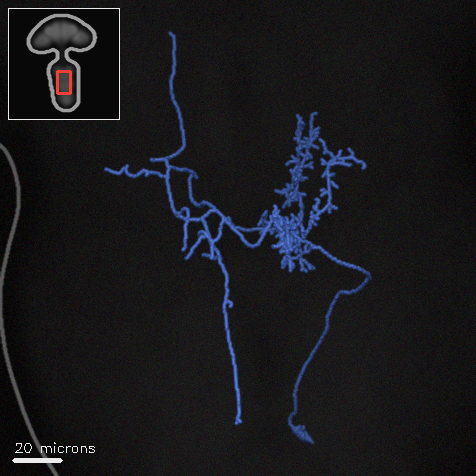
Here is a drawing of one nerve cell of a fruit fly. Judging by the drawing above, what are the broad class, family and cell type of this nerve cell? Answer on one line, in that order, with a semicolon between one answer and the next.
nerve-cord intrinsic neuron; hemilineage 06A; IN06A065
